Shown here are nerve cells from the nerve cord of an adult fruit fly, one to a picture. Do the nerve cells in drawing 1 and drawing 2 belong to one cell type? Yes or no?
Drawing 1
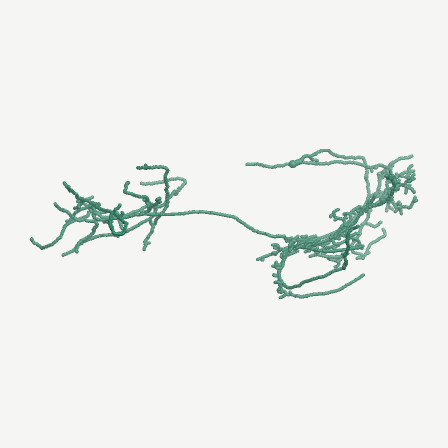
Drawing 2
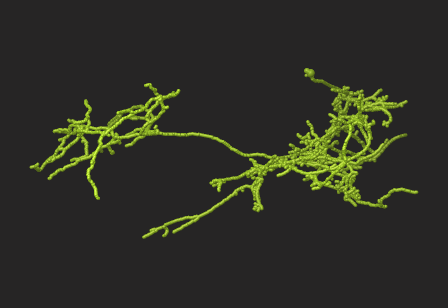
yes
